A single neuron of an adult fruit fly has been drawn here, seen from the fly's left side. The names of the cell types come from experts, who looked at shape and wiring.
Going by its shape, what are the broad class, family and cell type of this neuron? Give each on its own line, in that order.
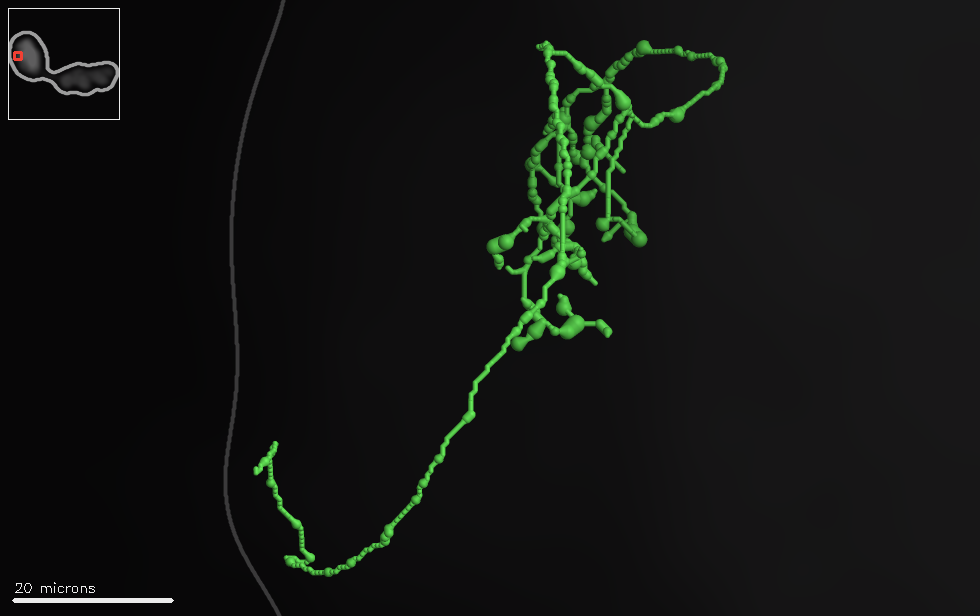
sensory neuron entering the brain
class olfactory
ORN_DC4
